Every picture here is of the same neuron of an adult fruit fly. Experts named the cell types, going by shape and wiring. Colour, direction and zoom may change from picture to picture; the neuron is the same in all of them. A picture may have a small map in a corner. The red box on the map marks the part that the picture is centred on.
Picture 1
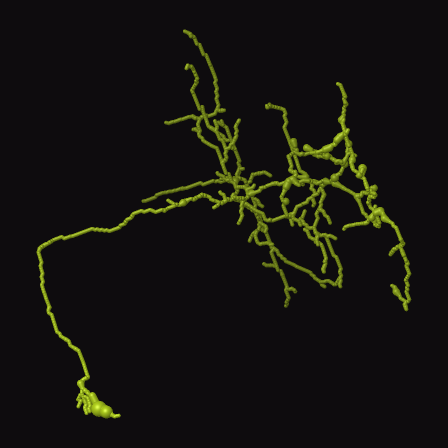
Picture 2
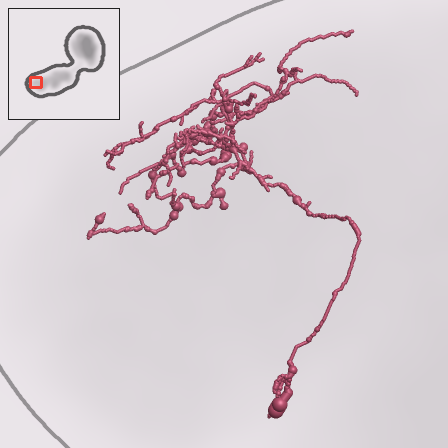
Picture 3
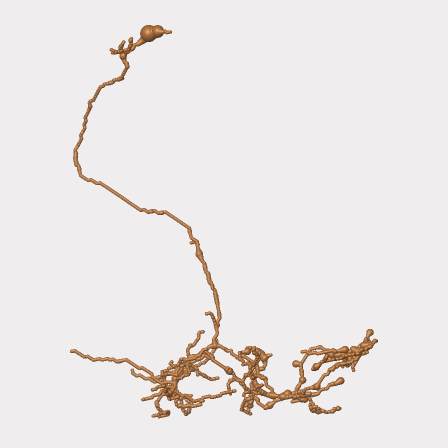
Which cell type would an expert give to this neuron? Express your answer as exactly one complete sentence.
The type assigned to this neuron is INXXX364.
